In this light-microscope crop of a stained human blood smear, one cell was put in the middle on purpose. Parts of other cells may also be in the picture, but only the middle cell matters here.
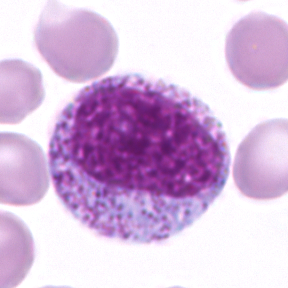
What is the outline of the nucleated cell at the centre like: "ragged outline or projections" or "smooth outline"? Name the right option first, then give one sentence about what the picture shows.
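Smooth outline. No projections stick out from the cell surface.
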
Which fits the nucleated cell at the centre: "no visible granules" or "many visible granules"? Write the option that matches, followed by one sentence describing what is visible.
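Many visible granules. Many fine dark purple granules are scattered through the cytoplasm.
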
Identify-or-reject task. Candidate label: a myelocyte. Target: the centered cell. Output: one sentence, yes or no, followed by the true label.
Yes, the cell in the central position is a myelocyte.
